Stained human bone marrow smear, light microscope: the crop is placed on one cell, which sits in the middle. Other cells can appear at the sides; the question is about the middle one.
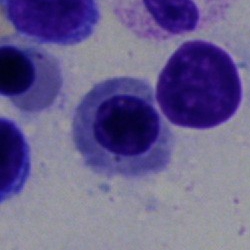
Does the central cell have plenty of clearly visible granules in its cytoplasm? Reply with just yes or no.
No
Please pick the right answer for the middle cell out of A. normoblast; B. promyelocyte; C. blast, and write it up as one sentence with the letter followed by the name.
Of the options given, A is correct, the central cell being a normoblast.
